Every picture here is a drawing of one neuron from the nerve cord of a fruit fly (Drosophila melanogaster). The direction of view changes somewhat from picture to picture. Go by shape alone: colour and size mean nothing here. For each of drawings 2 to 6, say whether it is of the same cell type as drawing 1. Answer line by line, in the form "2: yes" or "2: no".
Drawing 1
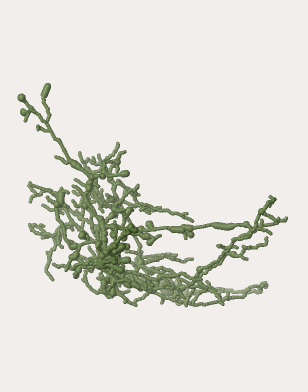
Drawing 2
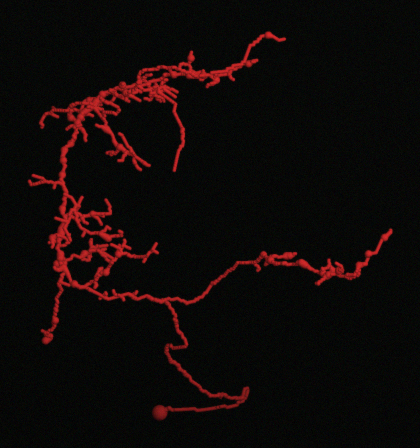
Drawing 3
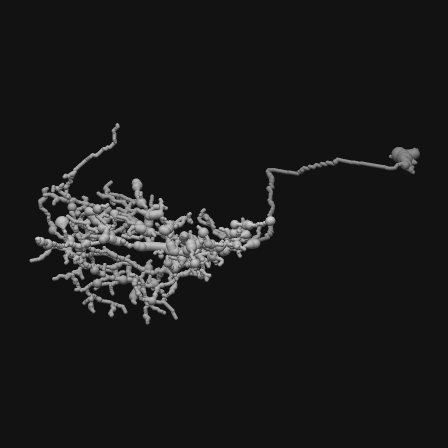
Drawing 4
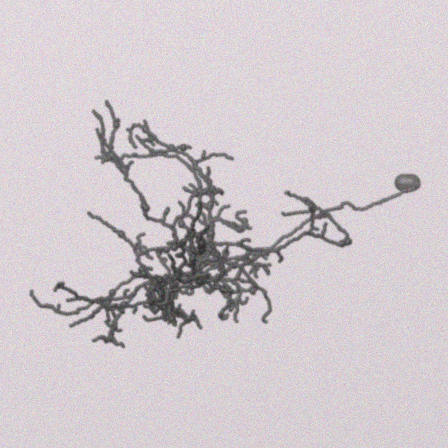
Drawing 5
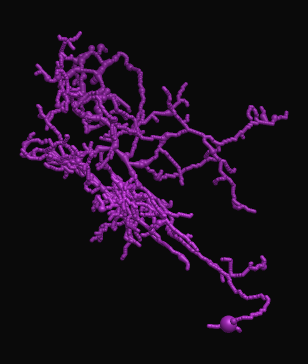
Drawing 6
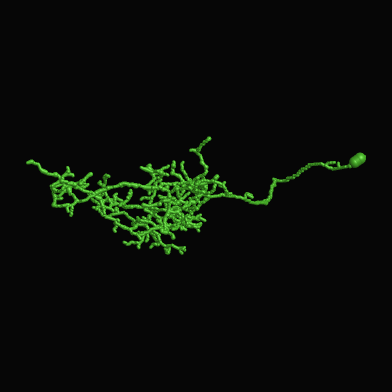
2: no
3: yes
4: no
5: no
6: yes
